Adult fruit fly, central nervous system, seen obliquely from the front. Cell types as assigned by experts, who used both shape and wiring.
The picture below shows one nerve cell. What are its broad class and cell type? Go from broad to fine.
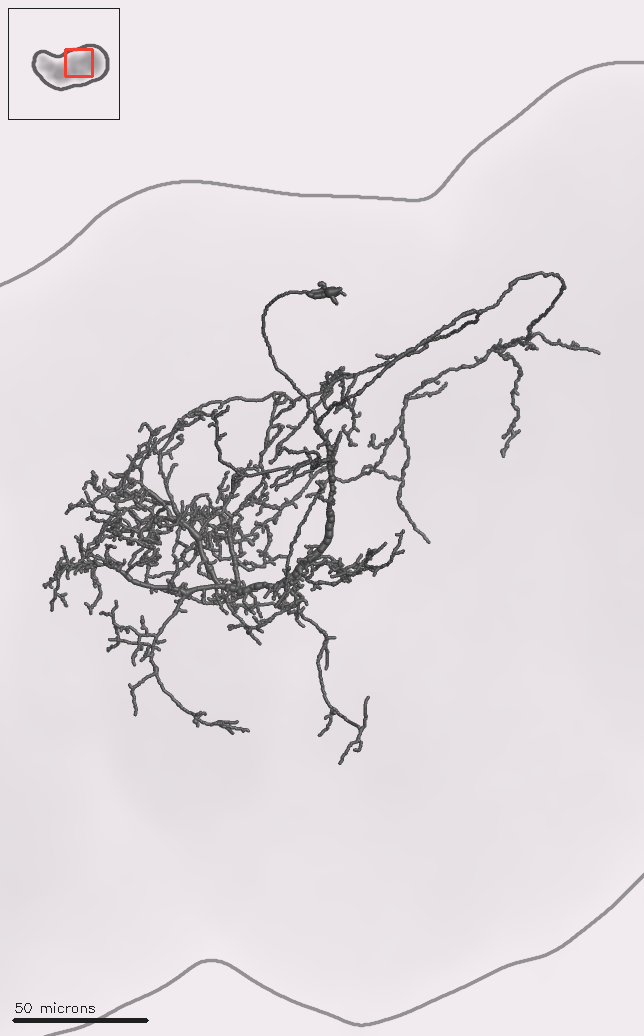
central-brain intrinsic neuron; PLP245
